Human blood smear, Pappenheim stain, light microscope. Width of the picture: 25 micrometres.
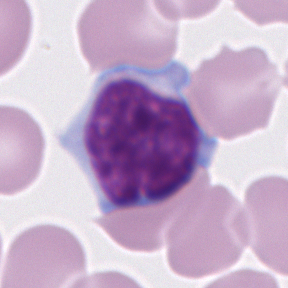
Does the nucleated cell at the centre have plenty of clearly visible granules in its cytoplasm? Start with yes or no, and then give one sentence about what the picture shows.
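No. No granules are seen in the cytoplasm.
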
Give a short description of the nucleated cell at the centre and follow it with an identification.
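The nucleus is a single, roughly round mass about 10 micrometres across, its edge slightly irregular. Dark purple chromatin is coarsely clumped, and no distinct nucleolus can be made out. Only a narrow rim of pale blue cytoplasm surrounds the nucleus. The cell shown is a typical lymphocyte.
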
